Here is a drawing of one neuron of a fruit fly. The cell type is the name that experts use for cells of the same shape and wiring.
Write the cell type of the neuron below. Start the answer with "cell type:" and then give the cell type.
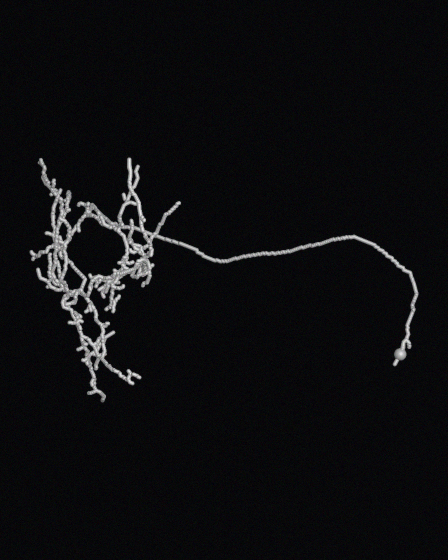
cell type: IN02A037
